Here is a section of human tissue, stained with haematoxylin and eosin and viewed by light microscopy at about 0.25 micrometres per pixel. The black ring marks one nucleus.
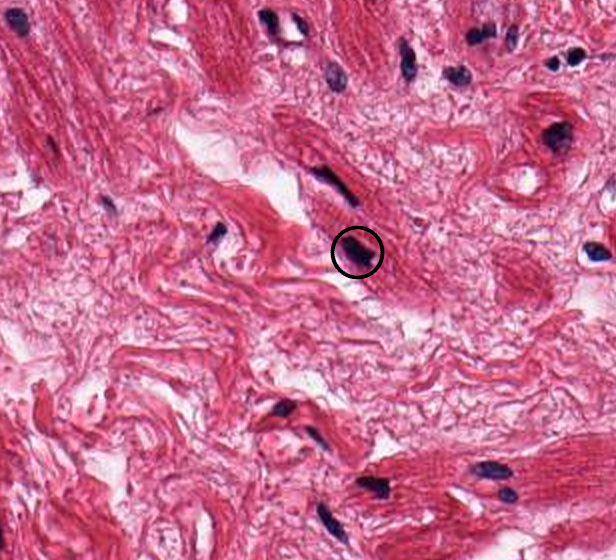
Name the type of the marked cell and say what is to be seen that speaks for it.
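It is a cardiomyocyte. The nucleus lies inside a pink fibre, with its long axis running along the length of that fibre. A second elongated dark nucleus lies close by, lined up parallel to this one along the same fibre direction. The fibre runs obliquely through loose, pale, wispy fibrous tissue.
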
